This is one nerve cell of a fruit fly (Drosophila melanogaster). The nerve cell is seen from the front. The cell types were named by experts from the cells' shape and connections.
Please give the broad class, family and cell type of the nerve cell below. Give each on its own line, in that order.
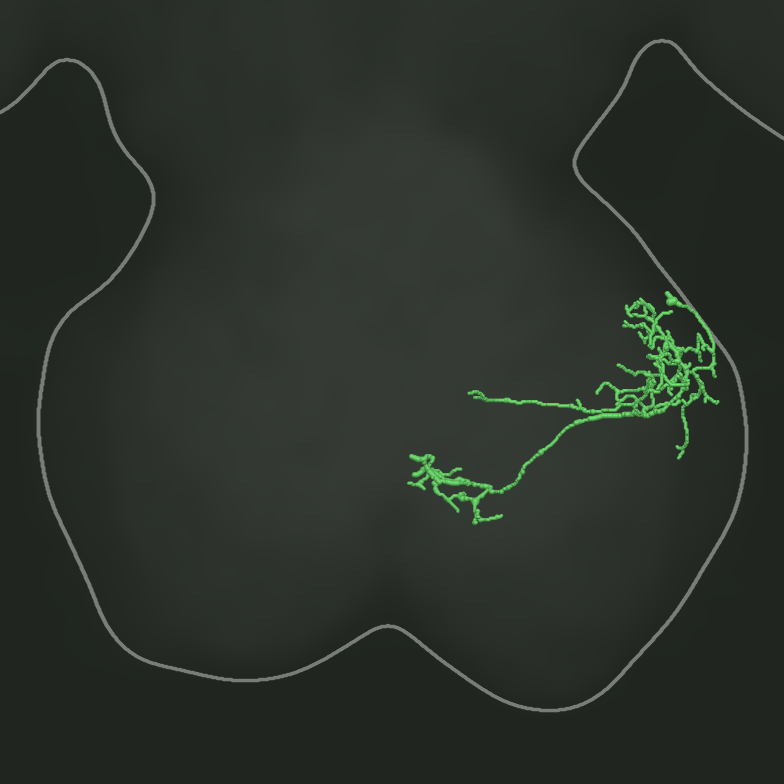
nerve-cord intrinsic neuron
hemilineage 19A
IN19A080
